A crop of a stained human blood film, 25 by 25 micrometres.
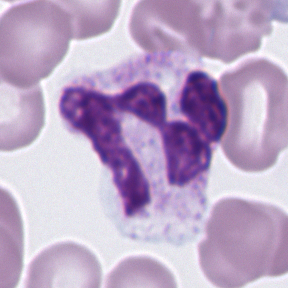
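Segmented neutrophil: dark purple, coarsely clumped chromatin, with no nucleoli visible in the nucleus. Fine violet-pink granules lie throughout the cytoplasm, which shows no clear vacuoles.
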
